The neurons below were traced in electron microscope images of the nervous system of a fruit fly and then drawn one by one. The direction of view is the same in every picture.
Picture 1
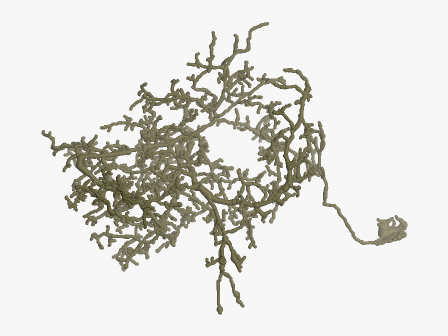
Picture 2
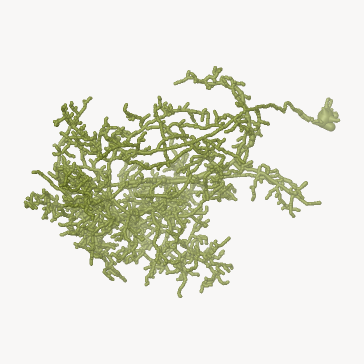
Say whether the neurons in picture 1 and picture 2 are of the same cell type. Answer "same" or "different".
same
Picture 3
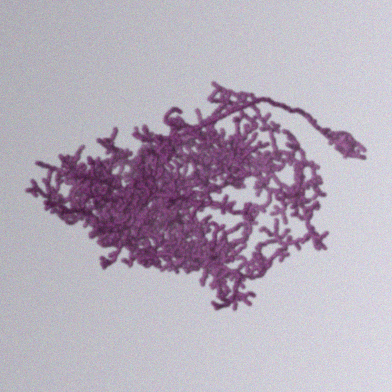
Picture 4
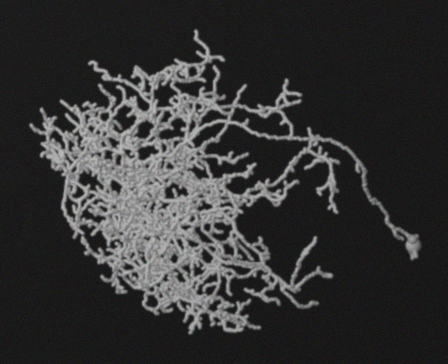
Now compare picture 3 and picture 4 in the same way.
different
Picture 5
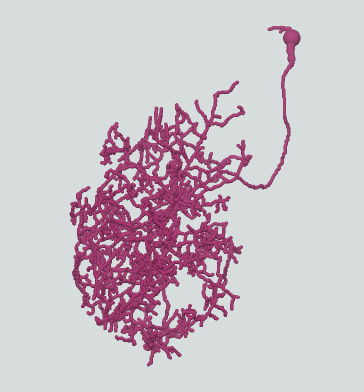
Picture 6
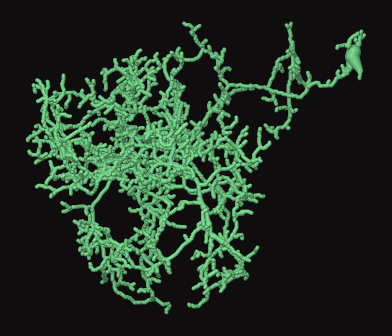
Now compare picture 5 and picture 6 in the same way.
different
